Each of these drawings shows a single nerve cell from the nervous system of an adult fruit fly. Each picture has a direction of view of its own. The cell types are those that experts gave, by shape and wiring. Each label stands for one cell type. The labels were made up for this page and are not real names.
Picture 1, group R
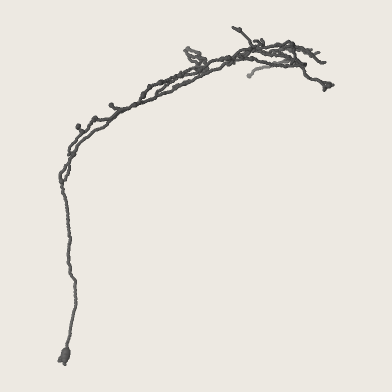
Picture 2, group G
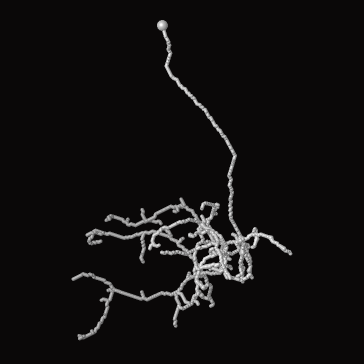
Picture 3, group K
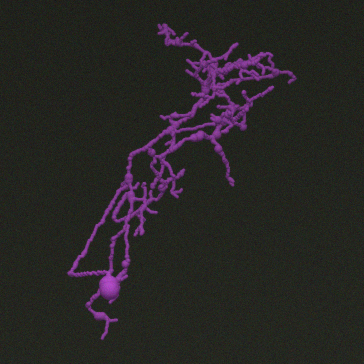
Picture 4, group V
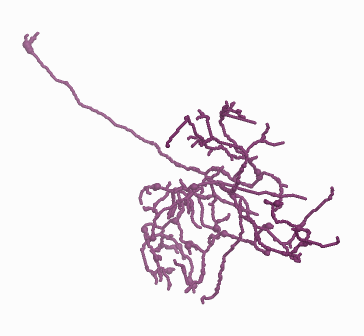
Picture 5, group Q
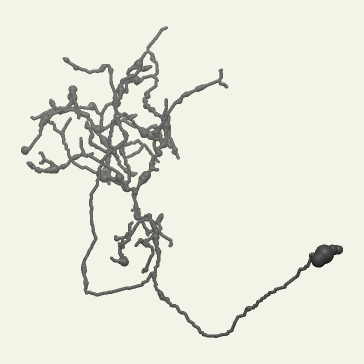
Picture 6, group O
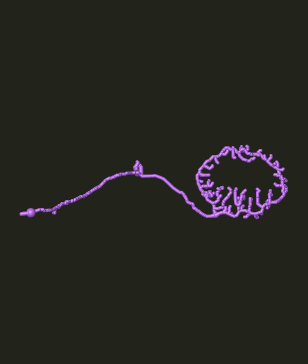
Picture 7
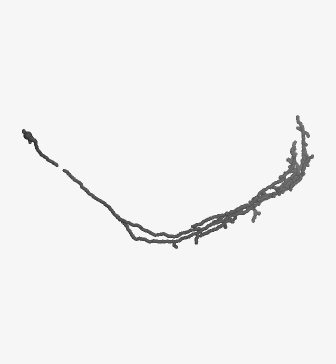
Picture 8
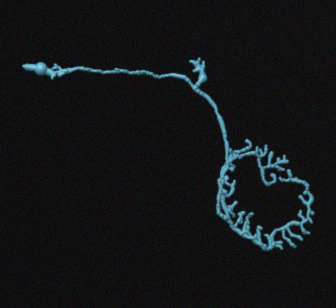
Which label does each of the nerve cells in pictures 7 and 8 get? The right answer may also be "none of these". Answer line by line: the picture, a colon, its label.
7: group R
8: group O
